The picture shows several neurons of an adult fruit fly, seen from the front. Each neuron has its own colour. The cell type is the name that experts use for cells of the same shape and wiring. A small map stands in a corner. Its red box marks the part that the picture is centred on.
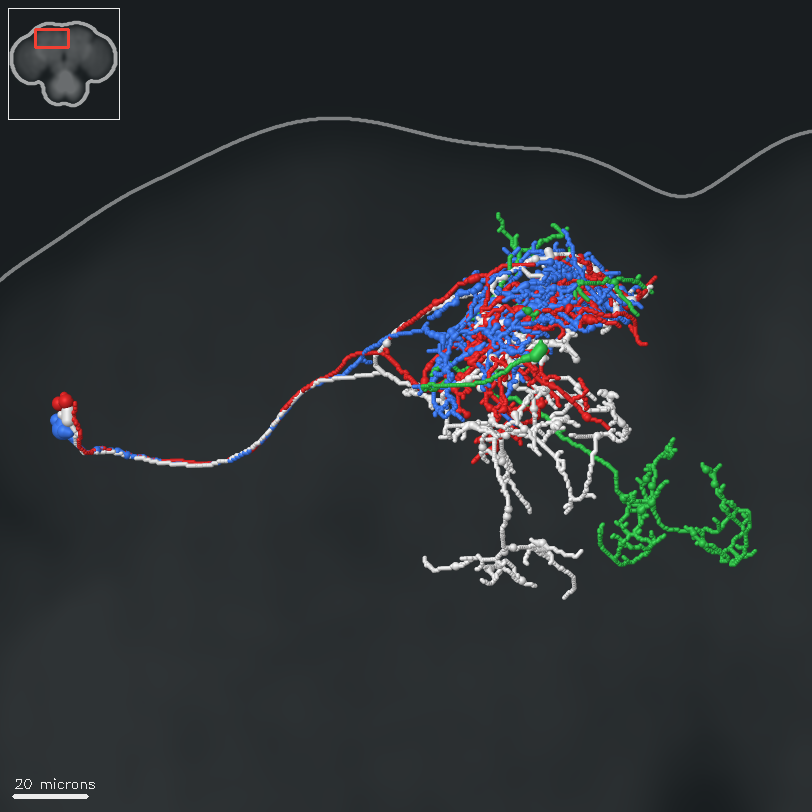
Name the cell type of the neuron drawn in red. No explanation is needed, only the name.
SMP002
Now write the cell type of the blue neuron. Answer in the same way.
SMP004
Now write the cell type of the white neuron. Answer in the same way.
SMP030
